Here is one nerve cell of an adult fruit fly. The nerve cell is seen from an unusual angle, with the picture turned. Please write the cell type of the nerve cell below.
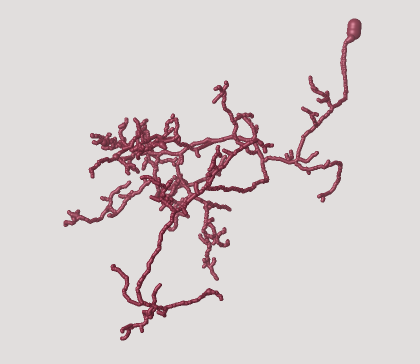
IN19A059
